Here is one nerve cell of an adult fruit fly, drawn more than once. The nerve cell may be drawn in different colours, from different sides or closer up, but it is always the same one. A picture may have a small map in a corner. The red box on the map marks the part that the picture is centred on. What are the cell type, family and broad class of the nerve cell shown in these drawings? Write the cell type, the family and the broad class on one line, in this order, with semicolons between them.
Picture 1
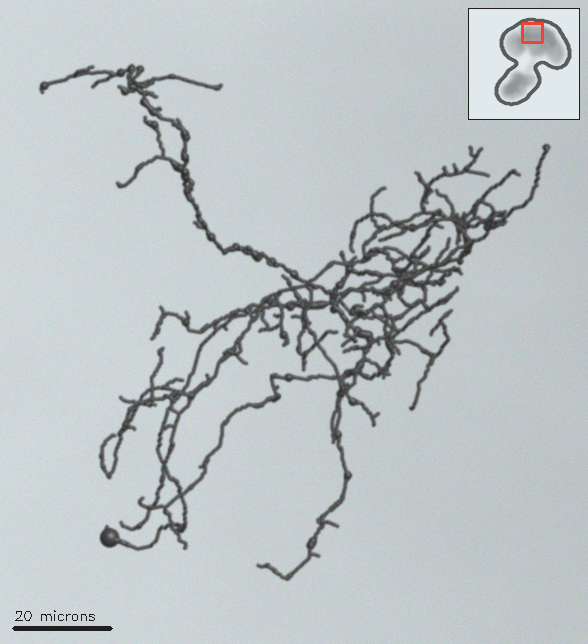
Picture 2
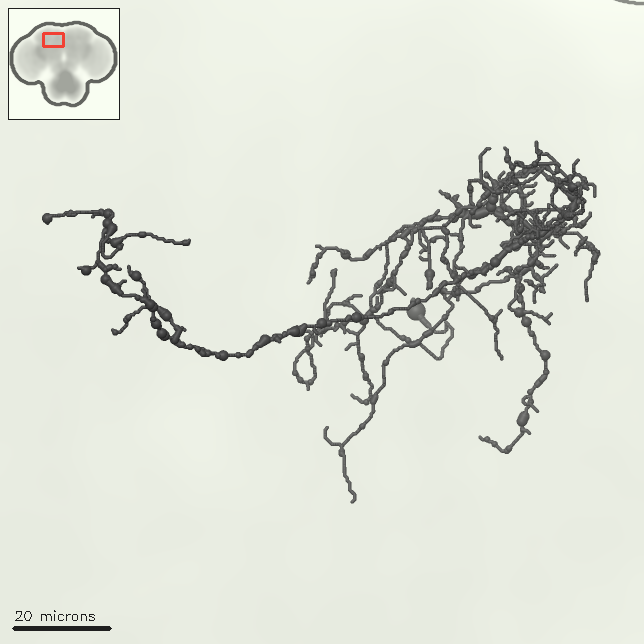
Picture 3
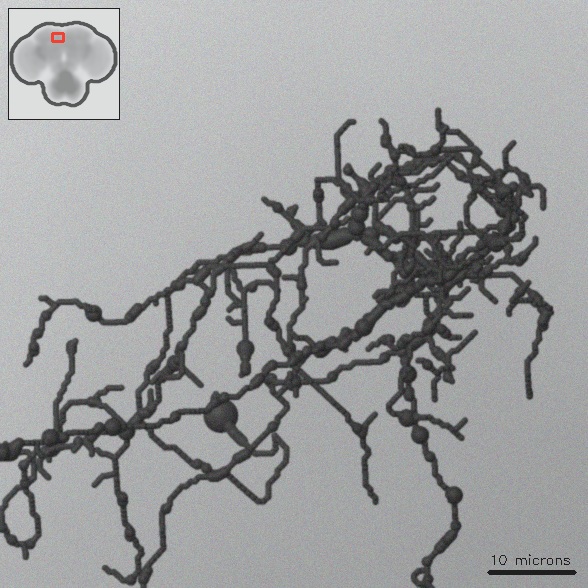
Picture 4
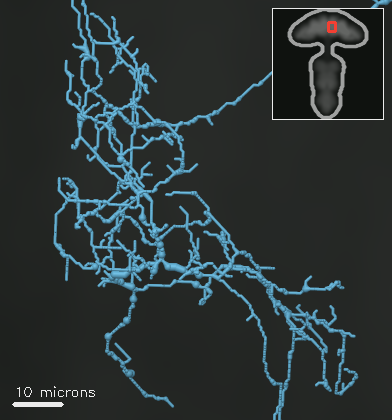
SMP393; hemilineage DM4_dorsal; central-brain intrinsic neuron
